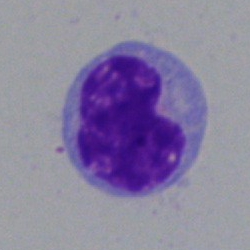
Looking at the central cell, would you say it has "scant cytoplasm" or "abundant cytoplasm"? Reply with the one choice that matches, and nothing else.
Scant cytoplasm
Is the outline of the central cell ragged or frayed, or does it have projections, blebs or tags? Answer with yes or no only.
No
